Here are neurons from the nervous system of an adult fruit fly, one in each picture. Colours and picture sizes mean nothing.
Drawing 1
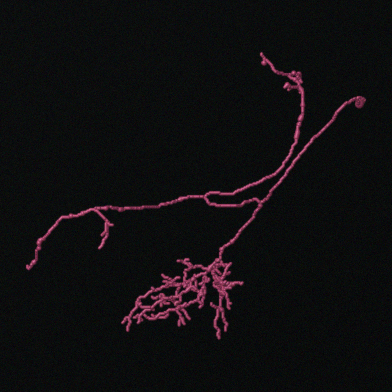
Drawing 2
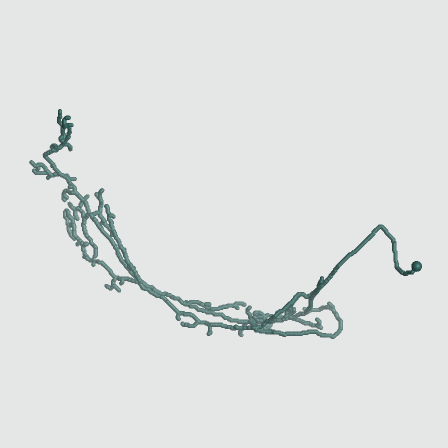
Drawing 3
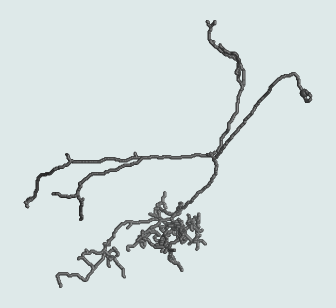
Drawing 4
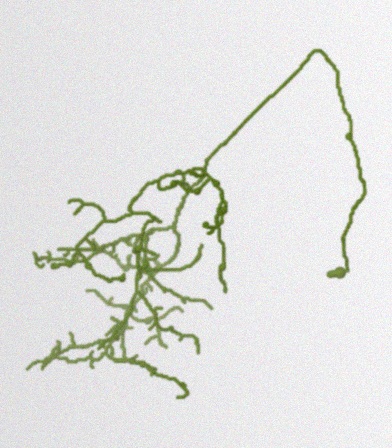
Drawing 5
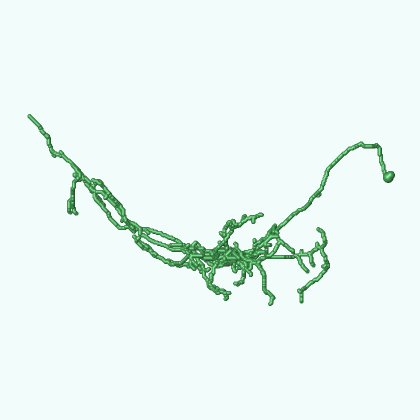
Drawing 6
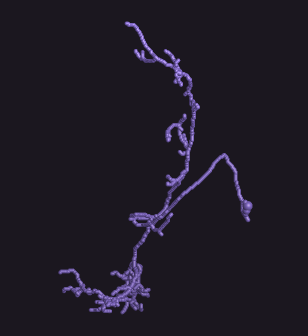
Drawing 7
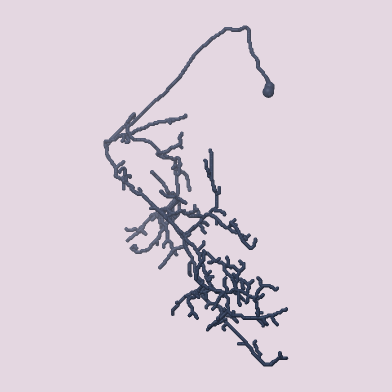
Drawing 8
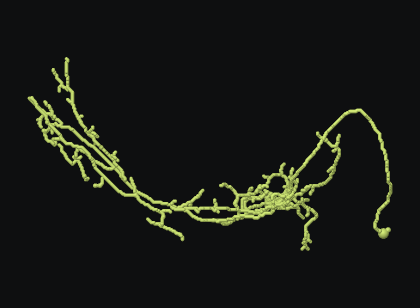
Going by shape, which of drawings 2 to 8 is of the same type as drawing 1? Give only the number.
3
